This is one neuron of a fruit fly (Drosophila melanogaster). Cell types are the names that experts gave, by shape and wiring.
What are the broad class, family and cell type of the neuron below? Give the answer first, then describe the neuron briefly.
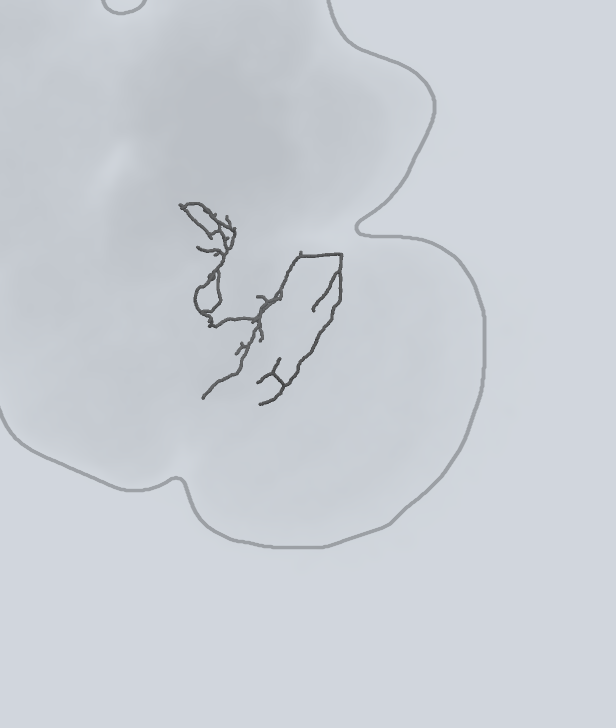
Its broad class is visual centrifugal neuron. The family is LoVC. It is of cell type LoVC24. In this view it is about as wide as it is tall.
